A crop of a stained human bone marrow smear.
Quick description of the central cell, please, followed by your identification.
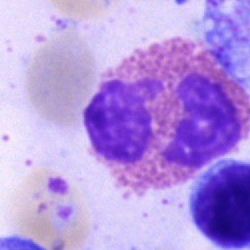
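You'll notice the nucleus has two lobes, sitting side by side, one on the left and one on the right. Its chromatin is dark purple and coarsely clumped. Overall the cell is roughly round. That's an eosinophil.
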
